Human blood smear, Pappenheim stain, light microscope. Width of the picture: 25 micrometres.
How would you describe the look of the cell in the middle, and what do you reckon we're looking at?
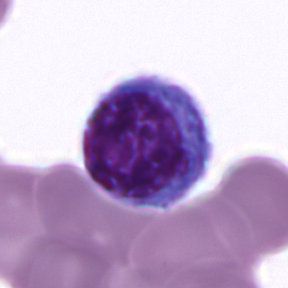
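Look first at the nucleus: it is round, with no indentation, and sits off-centre toward the left side of the cell. Its chromatin is dark purple and coarsely clumped. Around it, the cytoplasm is blue. The whole cell is about 12 micrometres across, and the nucleus about 10 micrometres. What you are looking at is a plasma cell.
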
